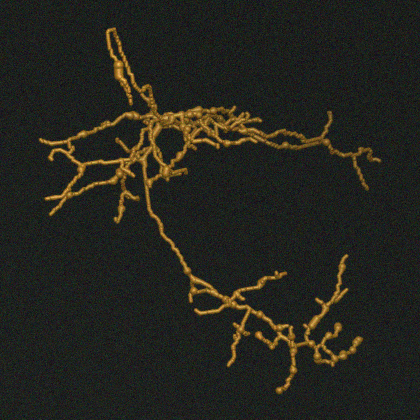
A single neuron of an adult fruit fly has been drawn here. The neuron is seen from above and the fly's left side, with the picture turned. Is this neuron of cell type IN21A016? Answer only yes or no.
no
